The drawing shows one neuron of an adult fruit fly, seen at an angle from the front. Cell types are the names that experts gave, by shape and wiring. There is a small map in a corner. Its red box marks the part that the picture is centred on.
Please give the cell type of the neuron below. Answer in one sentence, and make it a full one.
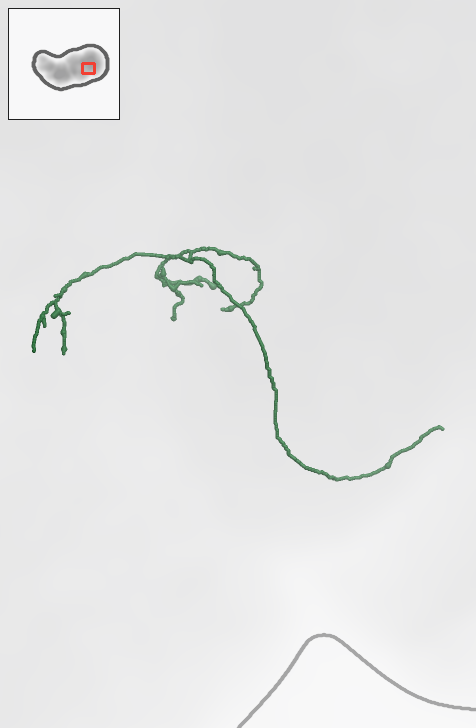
The cell type name ORN_DM1 applies to this neuron.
